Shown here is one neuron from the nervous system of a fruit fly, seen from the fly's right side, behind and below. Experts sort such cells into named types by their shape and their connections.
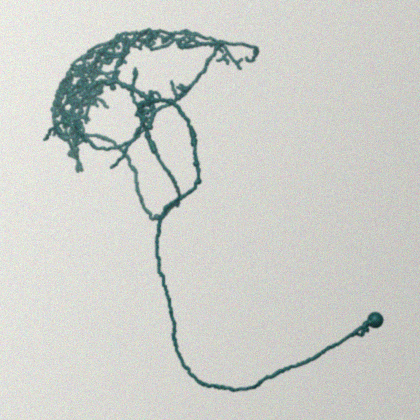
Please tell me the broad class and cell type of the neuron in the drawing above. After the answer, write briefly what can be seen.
Its broad class is central-brain intrinsic neuron. Its cell type is SLP211. The cell body is at the lower right of the picture. The picture shows dozens of branch ends.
